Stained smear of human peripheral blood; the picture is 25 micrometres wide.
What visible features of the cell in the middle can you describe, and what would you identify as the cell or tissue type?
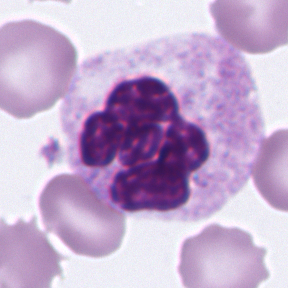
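Roughly round in outline, the cell has dark purple, coarsely clumped chromatin. Its cytoplasm is pale pink and sprinkled with fine violet granules. Name: segmented neutrophil.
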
